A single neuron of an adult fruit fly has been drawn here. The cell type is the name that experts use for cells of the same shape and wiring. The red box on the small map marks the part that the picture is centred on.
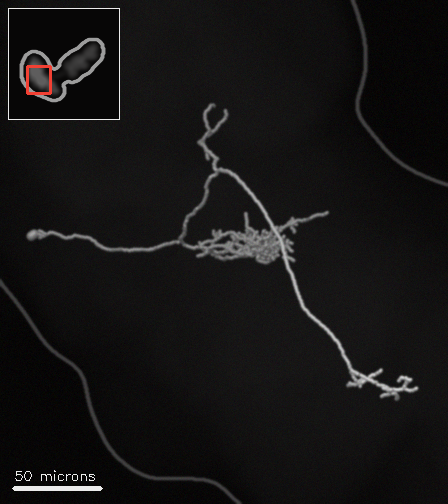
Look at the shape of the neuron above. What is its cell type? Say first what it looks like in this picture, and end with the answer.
It lies in the brain. The cell body can be seen on the left of the picture. By the scale bar it is about 200 microns wide in this view. This is a central-brain intrinsic neuron. It is of cell type CB2558.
